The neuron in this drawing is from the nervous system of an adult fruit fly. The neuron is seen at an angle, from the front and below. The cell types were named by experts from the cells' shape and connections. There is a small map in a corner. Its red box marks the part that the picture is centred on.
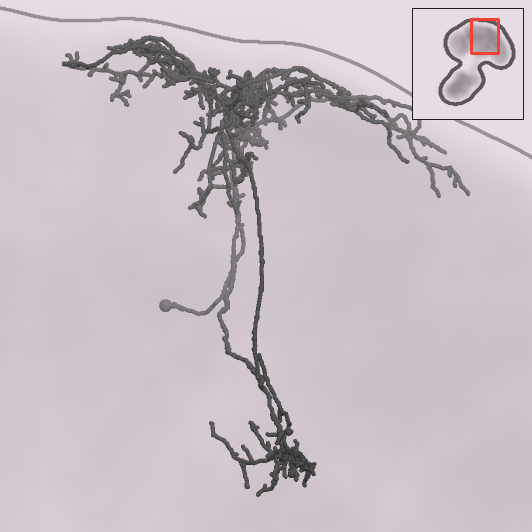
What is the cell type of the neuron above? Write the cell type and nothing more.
CB0405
